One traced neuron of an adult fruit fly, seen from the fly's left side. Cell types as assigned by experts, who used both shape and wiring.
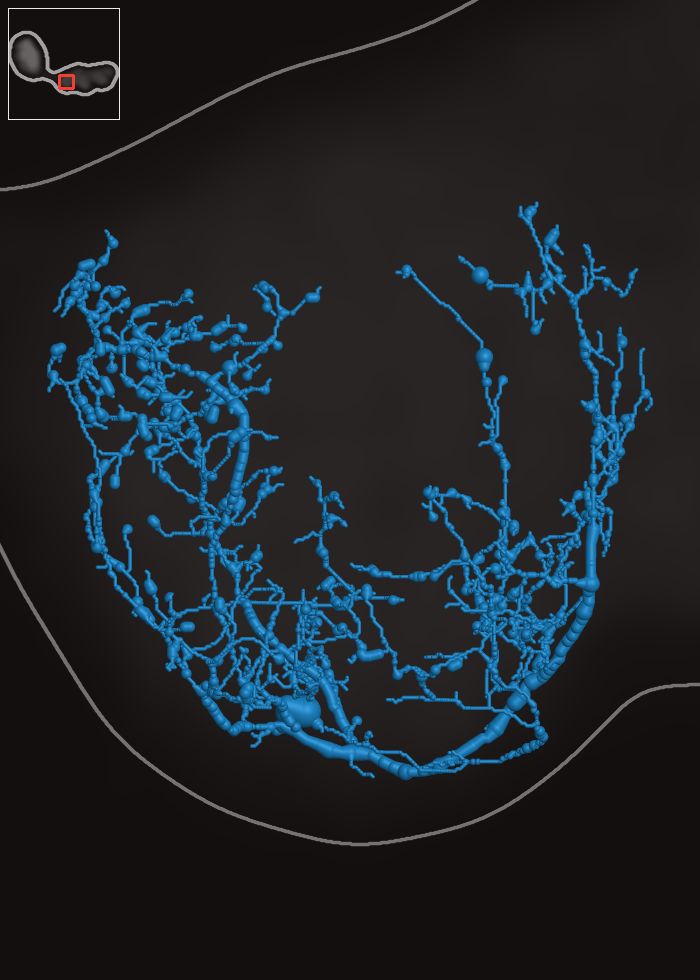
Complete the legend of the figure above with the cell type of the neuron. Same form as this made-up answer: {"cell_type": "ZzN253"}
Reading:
{"cell_type": "IN13B011"}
